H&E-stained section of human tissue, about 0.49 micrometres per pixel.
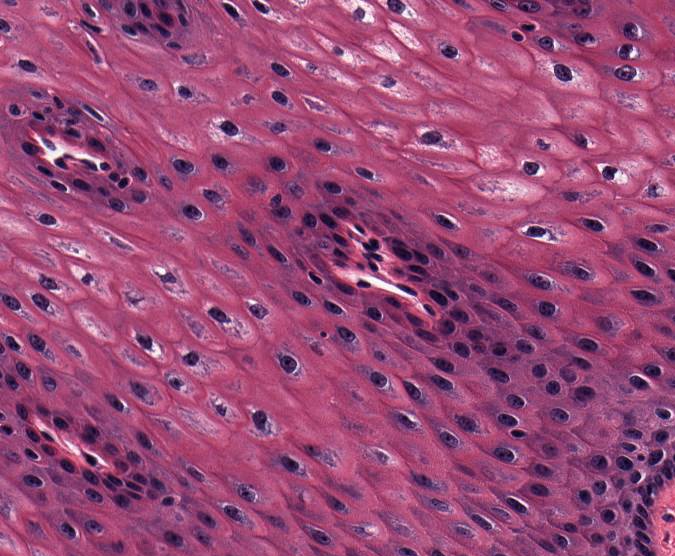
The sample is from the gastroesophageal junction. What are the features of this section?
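Stratified squamous epithelium occupies the entire field. Most of its cells are large and polygonal, with abundant pink cytoplasm and distinct cell borders, and many show a pale clear zone around the nucleus. Within the epithelium, at the upper left, centre and lower left, lie small connective tissue cores containing slit-like capillaries with red cells.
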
